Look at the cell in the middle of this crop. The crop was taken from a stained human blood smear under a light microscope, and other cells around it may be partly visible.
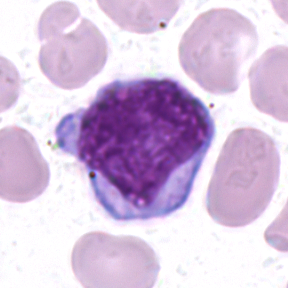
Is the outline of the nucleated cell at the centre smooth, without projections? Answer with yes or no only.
No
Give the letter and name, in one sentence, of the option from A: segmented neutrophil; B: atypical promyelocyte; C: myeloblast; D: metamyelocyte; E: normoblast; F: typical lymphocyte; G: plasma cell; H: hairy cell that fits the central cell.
Since the cell in the middle is a plasma cell, option G is correct.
